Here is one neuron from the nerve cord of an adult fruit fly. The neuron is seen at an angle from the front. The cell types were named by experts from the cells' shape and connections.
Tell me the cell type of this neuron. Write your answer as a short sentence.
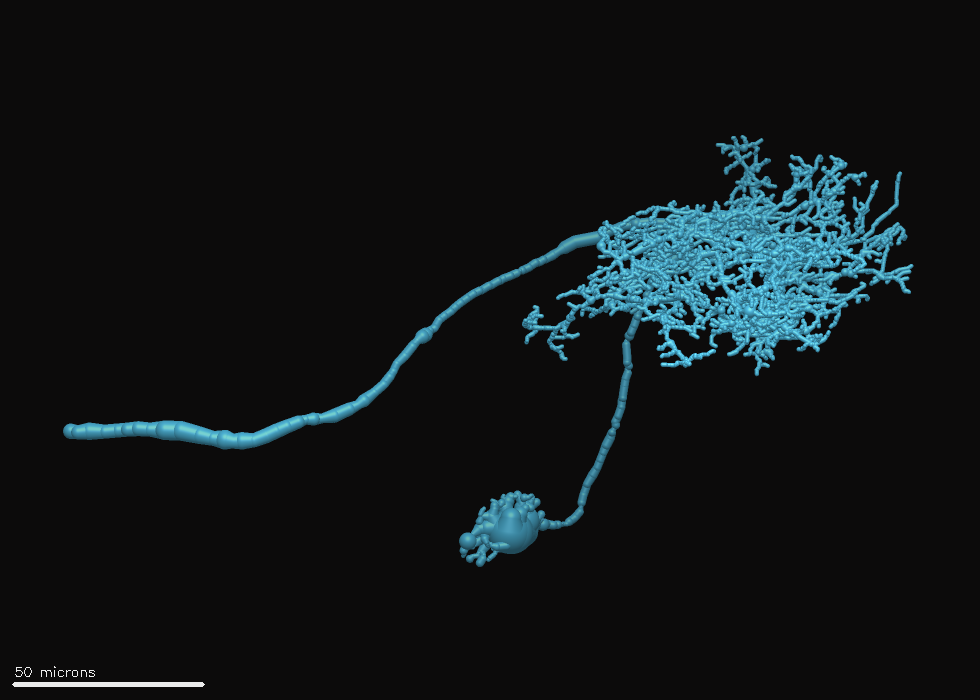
The cell type is DVMn 1a-c.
